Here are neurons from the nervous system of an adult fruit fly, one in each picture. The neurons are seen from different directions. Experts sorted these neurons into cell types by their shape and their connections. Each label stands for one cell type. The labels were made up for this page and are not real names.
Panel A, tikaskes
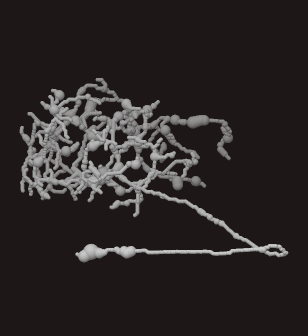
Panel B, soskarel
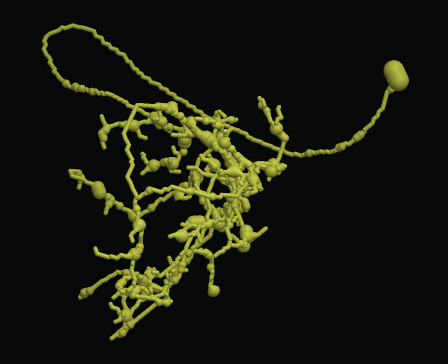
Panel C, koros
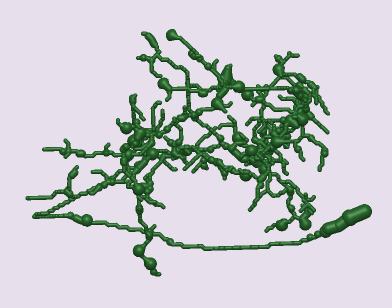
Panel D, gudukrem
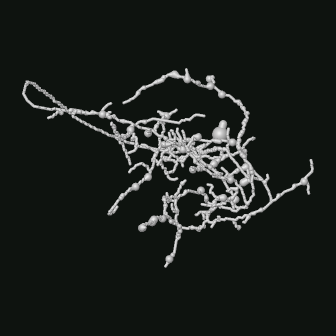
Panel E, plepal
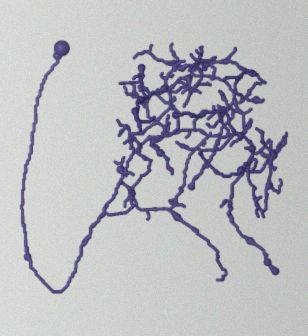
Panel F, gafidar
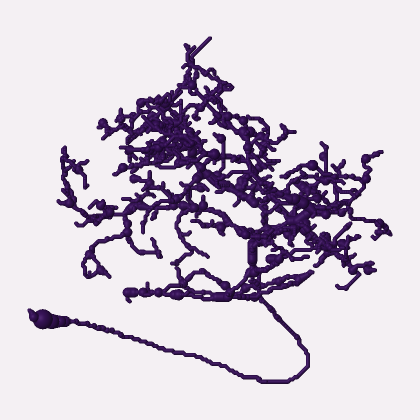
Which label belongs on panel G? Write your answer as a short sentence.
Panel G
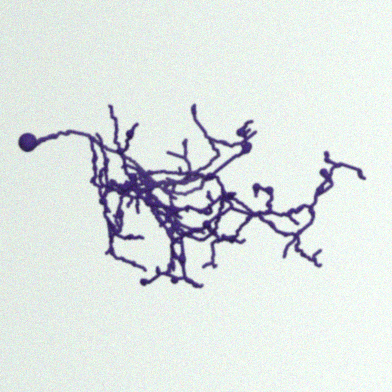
It belongs to plepal.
